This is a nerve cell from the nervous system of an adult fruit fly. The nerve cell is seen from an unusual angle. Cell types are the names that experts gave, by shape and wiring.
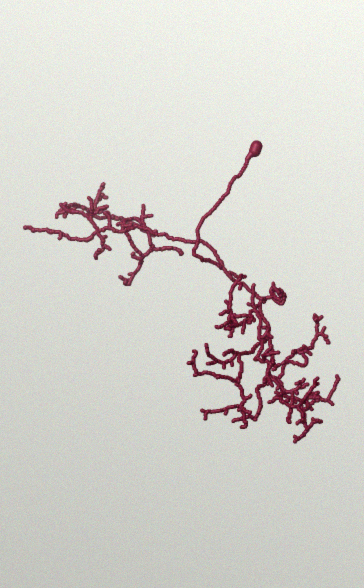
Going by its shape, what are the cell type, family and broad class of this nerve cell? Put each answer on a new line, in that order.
LoVP16
hemilineage VPNp&v1_posterior
visual projection neuron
